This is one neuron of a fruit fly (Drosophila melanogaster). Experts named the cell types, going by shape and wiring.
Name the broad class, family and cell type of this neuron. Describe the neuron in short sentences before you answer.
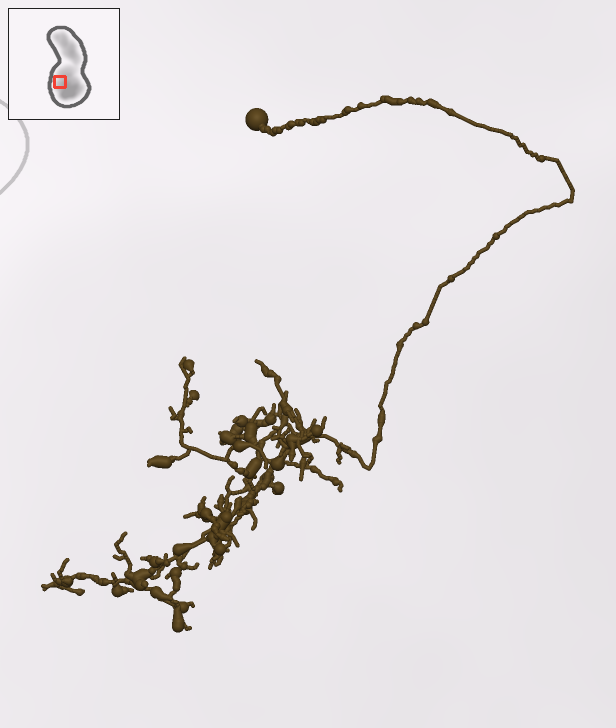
Its cell body lies at the top of the picture. Dozens of branch ends can be seen. Its broad class is central-brain intrinsic neuron. Its family is hemilineage VPNp&v1_posterior. It is of cell type LHPV2a5.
